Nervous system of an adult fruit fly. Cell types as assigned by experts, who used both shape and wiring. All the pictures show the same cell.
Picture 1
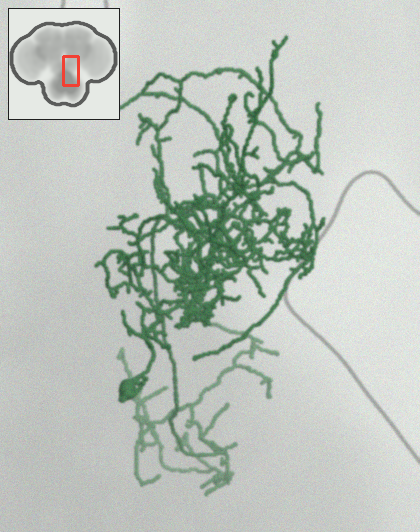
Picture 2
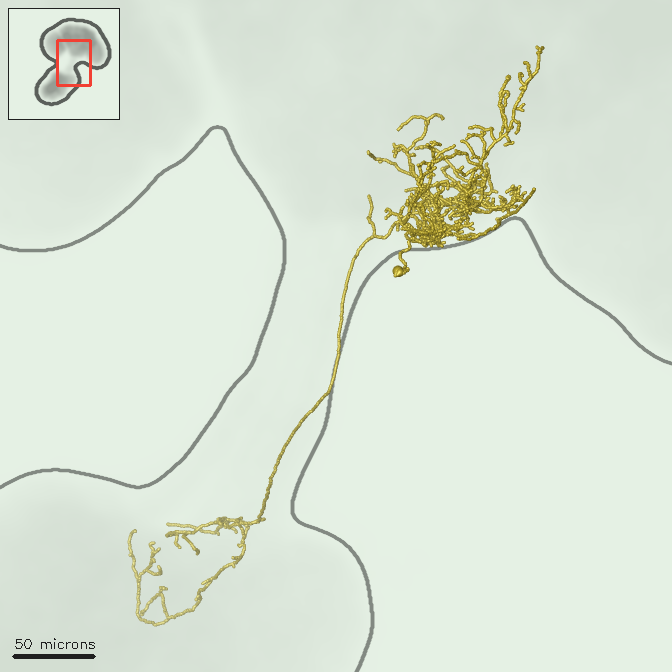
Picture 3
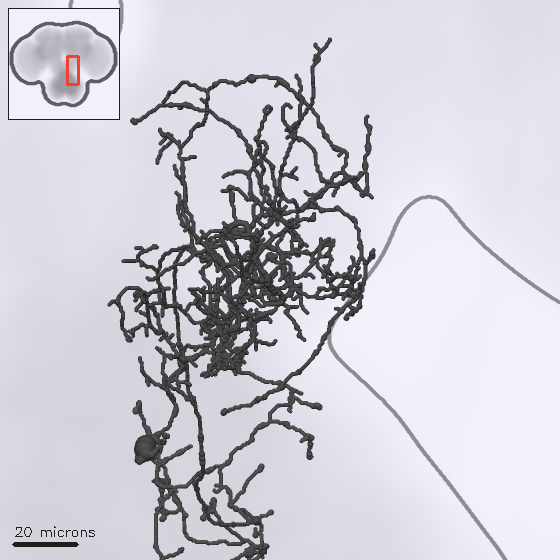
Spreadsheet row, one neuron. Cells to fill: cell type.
DNge008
